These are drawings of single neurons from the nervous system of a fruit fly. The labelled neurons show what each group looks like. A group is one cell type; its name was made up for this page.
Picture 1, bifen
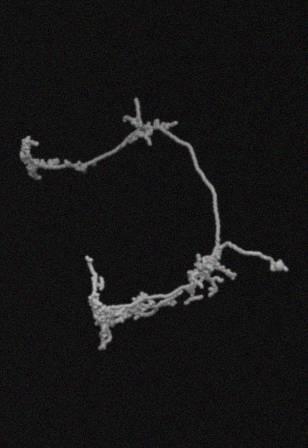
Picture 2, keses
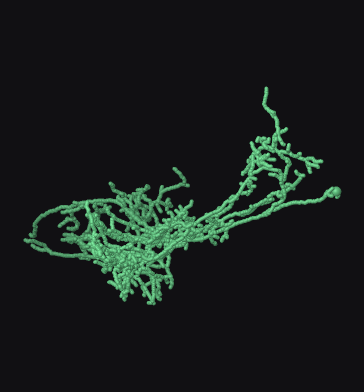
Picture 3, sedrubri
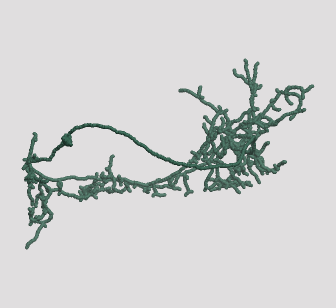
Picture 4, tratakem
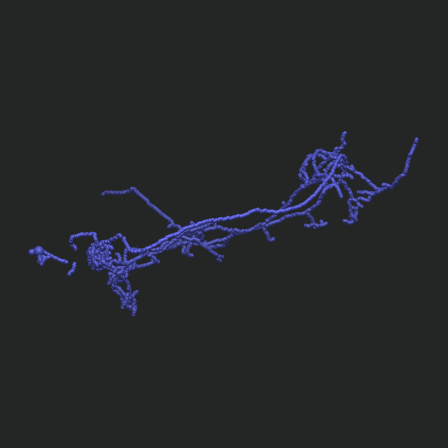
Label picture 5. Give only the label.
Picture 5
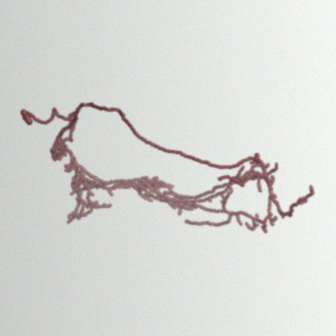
tratakem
